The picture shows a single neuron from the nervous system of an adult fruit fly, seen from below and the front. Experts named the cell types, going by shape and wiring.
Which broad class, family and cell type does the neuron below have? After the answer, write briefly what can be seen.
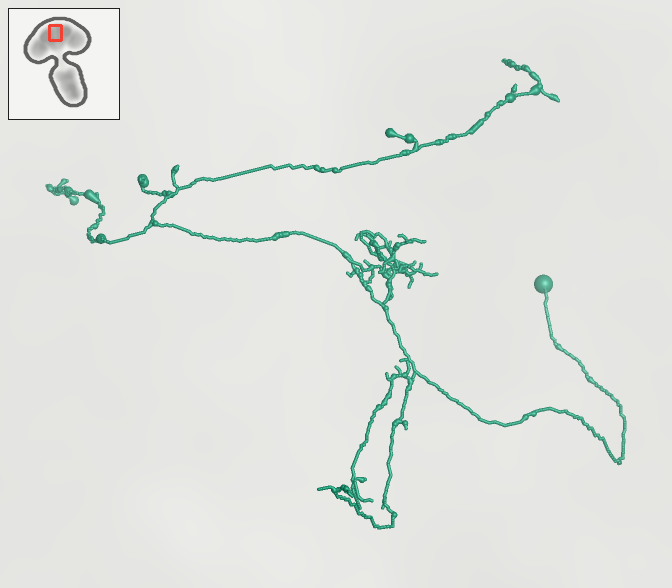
It is a central-brain intrinsic neuron. Its family is called class CX. Its cell type is FS3_c. It is in the brain and does not reach the nerve cord. The cell body can be seen on the right of the picture. The picture shows dozens of branch ends.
